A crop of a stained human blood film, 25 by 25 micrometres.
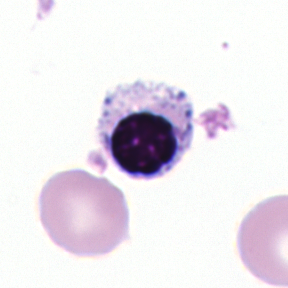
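Normoblast at the centre of the field. The nucleus lies off-centre toward the lower edge, with most of the cytoplasm above it. Its chromatin is very dark purple and densely clumped, with a few small pinkish dots. A few dark purple granules lie near the cytoplasmic edge.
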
